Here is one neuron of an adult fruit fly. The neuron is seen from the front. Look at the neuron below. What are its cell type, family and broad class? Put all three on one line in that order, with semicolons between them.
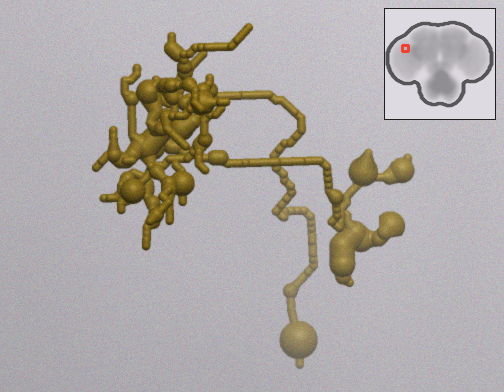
T4b; T; optic-lobe intrinsic neuron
